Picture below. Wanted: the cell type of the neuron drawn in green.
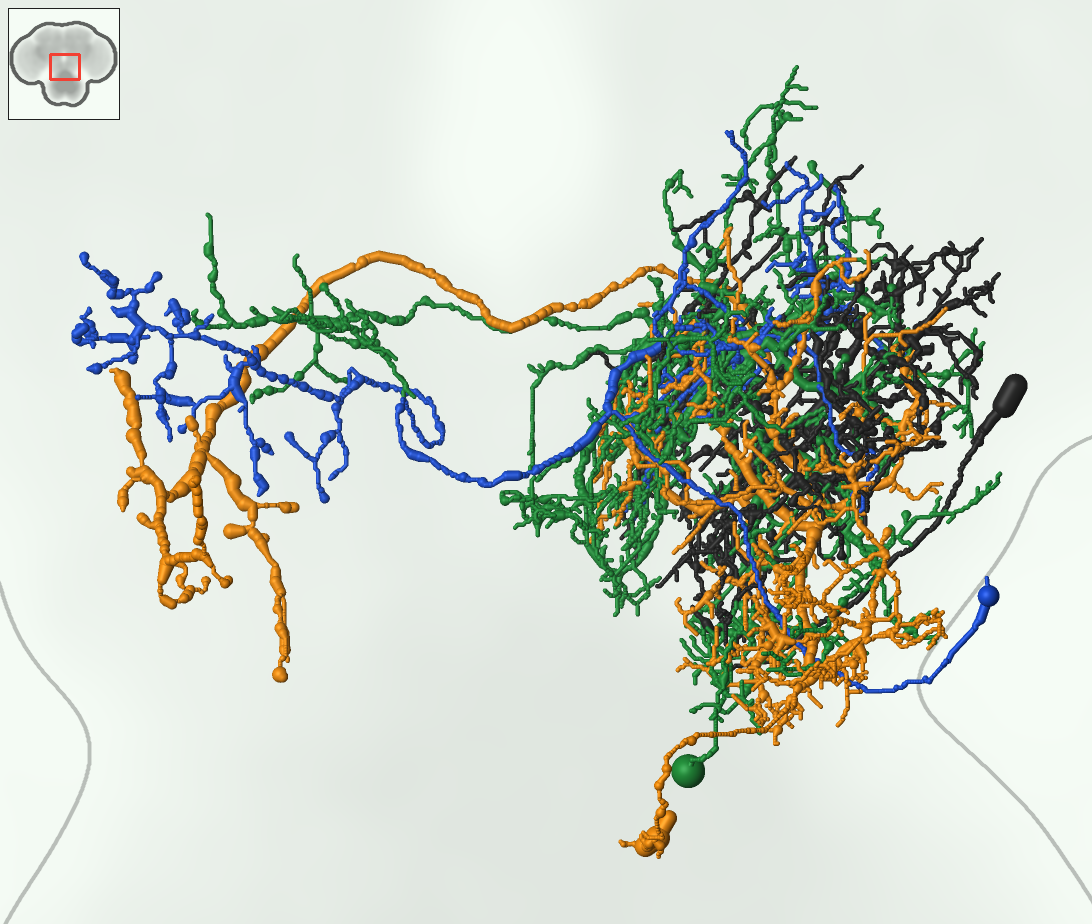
GNG529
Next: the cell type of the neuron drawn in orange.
GNG288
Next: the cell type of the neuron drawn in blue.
GNG434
